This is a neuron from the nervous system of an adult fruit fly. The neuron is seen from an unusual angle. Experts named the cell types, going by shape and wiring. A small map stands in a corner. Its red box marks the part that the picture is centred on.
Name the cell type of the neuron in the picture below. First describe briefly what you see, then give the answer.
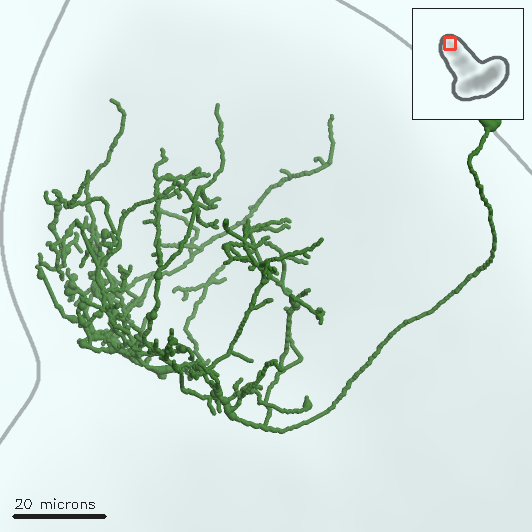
By the scale bar it is about 100 microns wide in this view. Dozens of branch ends can be seen. It is a nerve-cord intrinsic neuron. Its cell type is IN14A020.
